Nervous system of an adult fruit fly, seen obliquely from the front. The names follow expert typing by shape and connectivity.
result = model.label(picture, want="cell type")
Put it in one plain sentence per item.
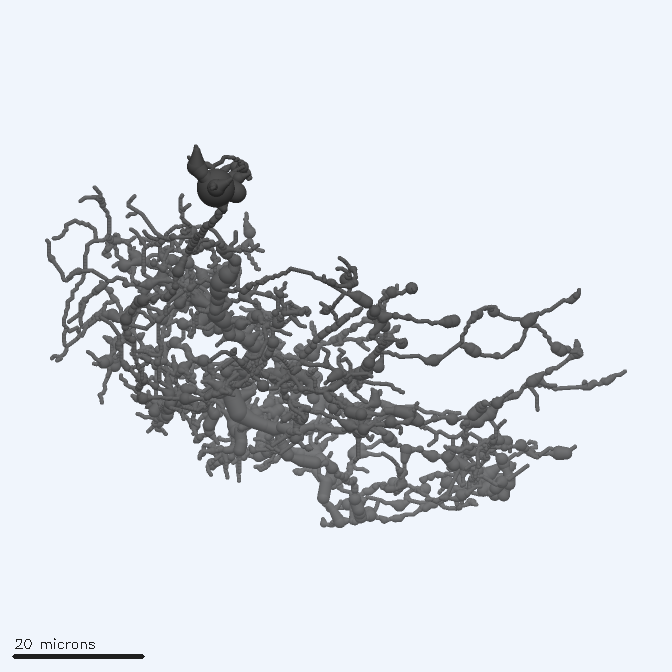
The cell type is GNG142.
